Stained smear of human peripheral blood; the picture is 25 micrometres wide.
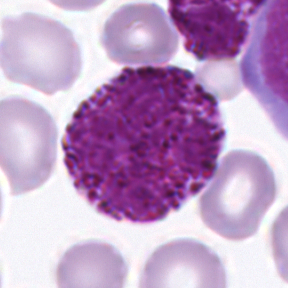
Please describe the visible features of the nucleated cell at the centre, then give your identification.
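Looking closely, the outline of this cell comes out roughly round. Coarse dark purple granules pack it densely. I can't make out any distinct nuclear outline standing clear of the granules that cover it. Nor do I find any clear vacuoles inside. This is a basophil.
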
